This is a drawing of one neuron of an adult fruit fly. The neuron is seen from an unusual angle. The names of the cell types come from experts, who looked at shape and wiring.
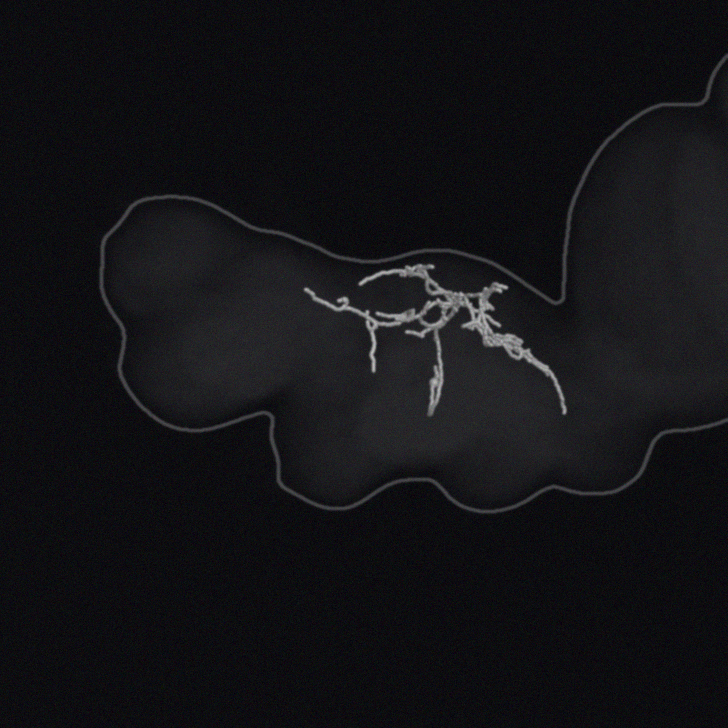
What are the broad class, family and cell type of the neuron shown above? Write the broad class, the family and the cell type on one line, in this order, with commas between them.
nerve-cord intrinsic neuron, hemilineage 03B, IN03B054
